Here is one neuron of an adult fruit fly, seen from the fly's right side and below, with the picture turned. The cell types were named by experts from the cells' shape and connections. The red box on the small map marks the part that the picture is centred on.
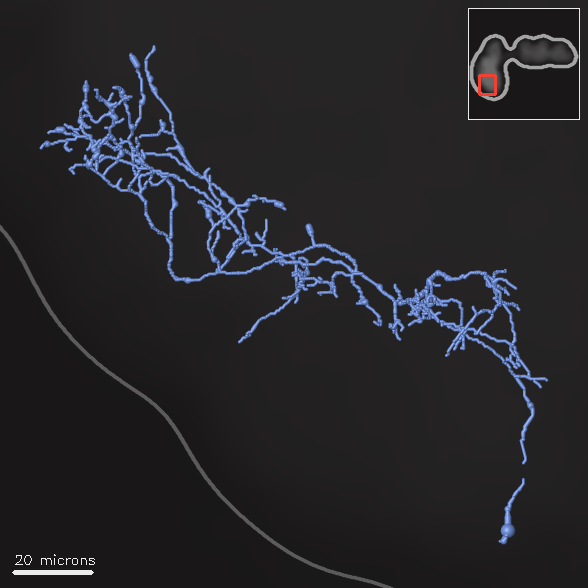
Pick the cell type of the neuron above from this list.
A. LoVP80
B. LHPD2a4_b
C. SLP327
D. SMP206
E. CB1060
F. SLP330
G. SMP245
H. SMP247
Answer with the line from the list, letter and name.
B. LHPD2a4_b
